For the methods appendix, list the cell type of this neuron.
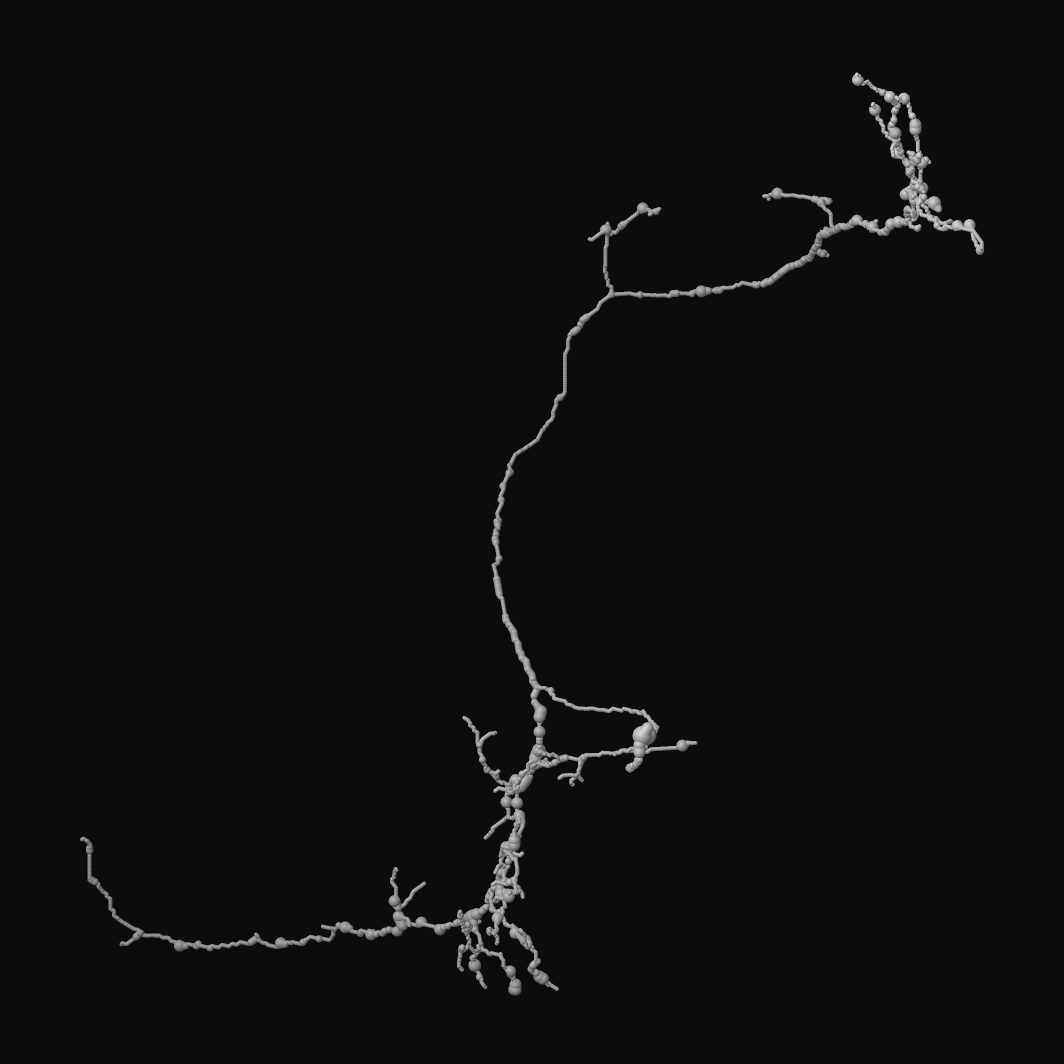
CB4190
